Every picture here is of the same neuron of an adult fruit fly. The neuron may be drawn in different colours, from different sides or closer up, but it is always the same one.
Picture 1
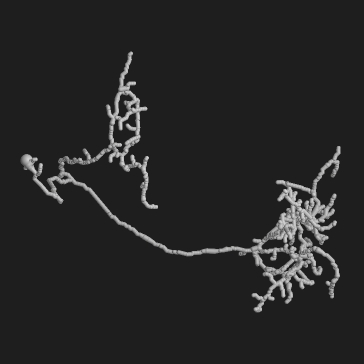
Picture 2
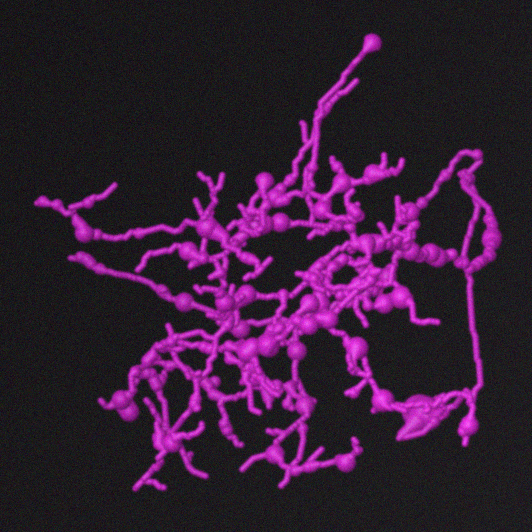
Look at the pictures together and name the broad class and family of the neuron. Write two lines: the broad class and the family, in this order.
central-brain intrinsic neuron
hemilineage VLPl&d1_dorsal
